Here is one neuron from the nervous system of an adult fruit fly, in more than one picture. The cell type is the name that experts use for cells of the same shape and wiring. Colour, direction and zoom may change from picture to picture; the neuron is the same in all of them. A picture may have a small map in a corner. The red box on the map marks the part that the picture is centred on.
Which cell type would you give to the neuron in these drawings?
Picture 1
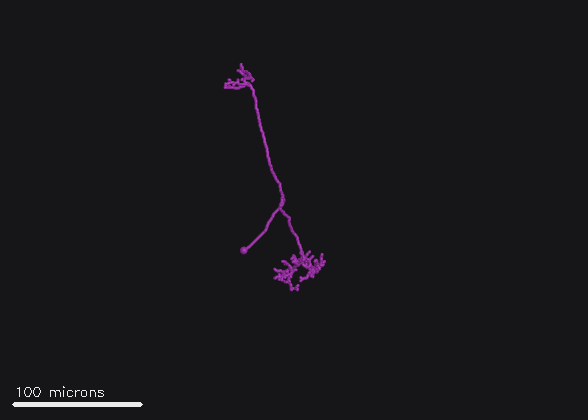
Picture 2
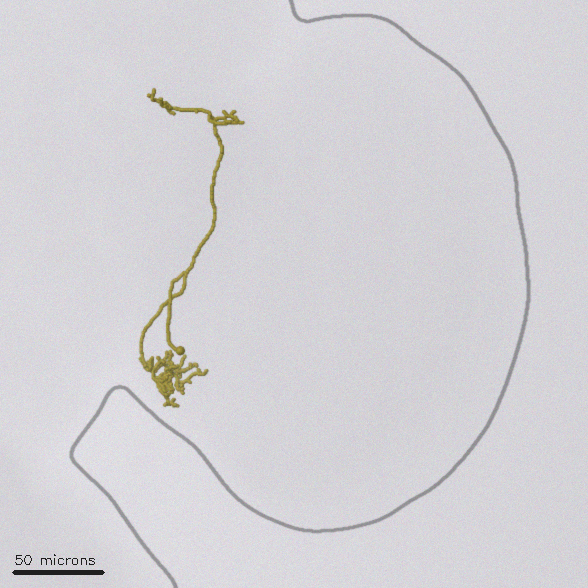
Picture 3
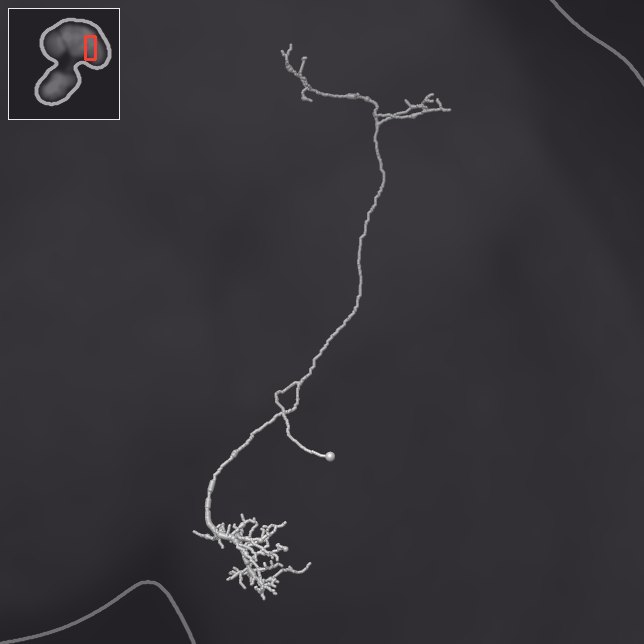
LC16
